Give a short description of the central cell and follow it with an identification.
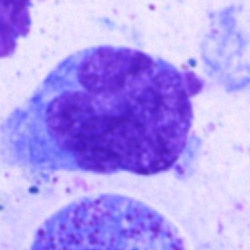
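Most of the cell is taken up by the nucleus. The cytoplasm forms its widest band on the left side of the nucleus and contains no coarse granules. On that left side the cell outline is irregular and ill-defined. The cell is a monocyte.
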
